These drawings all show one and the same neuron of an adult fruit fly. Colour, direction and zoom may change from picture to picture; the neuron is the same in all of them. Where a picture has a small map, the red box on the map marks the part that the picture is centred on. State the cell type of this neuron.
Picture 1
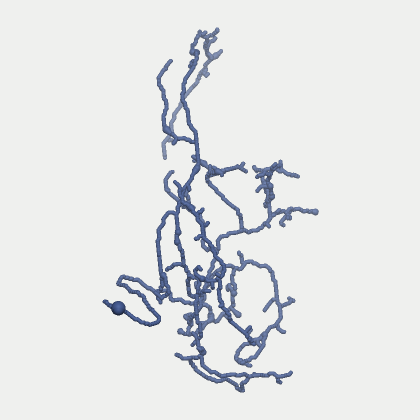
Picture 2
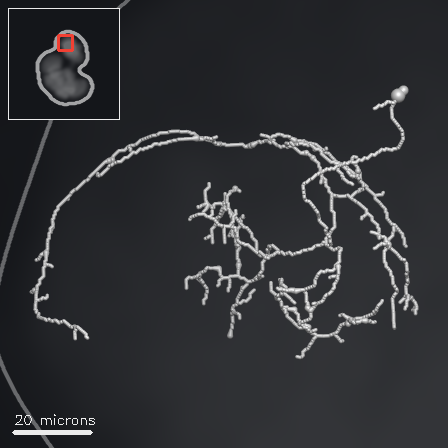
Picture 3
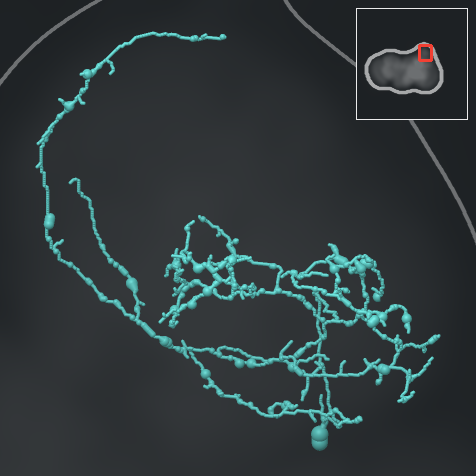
INXXX456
